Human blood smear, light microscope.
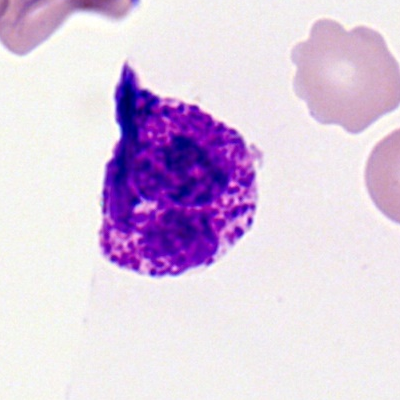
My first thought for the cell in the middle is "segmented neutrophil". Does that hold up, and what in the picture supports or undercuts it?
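Take the granules first: the cell is crowded with coarse, dark purple ones, which go with basophil.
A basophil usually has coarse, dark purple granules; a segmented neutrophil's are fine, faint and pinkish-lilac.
Now the nucleus: granules lie over it, so its outline cannot be traced, and that too goes with basophil.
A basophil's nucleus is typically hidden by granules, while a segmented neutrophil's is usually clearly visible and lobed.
Between the granules the background is pale pinkish-lilac, chiefly at the lower left. So it is a basophil, not a segmented neutrophil.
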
